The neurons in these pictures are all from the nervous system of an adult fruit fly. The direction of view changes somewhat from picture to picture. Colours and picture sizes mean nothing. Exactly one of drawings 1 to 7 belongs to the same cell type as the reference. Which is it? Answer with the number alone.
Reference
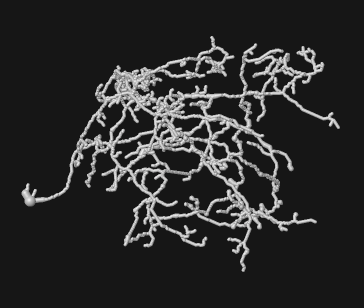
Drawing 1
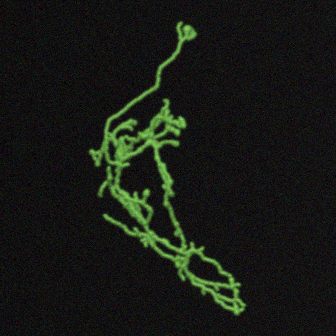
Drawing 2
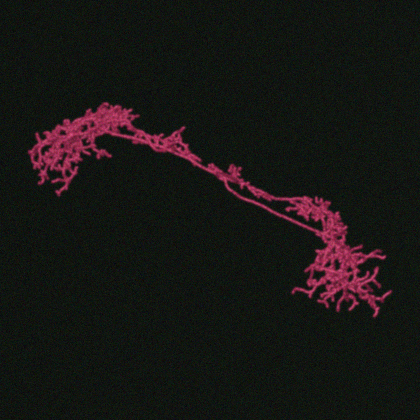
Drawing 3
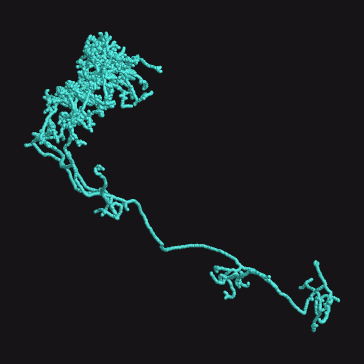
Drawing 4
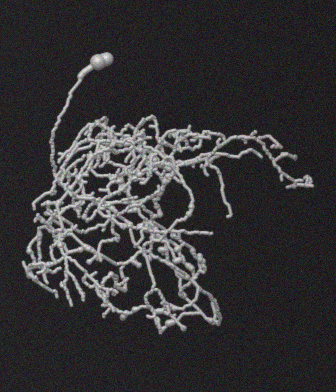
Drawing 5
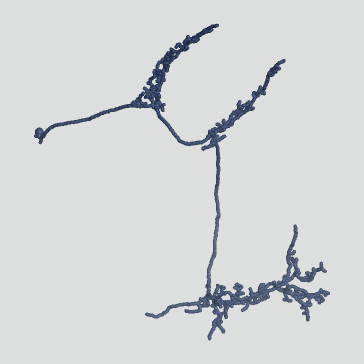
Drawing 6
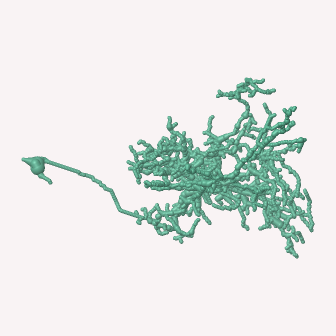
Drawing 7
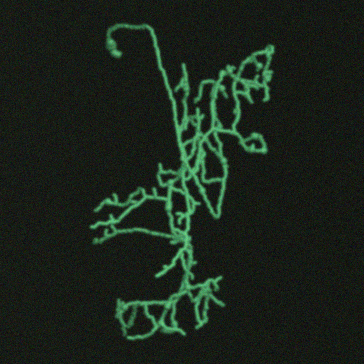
4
